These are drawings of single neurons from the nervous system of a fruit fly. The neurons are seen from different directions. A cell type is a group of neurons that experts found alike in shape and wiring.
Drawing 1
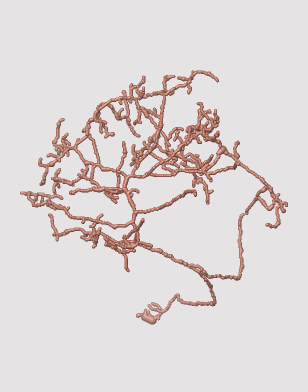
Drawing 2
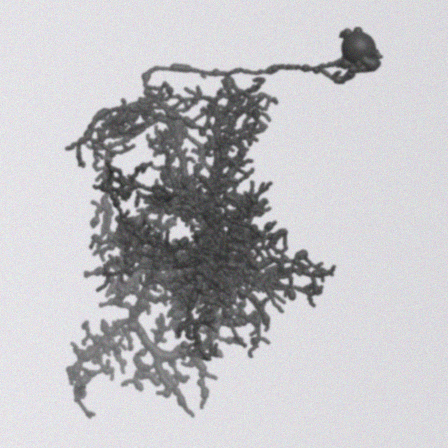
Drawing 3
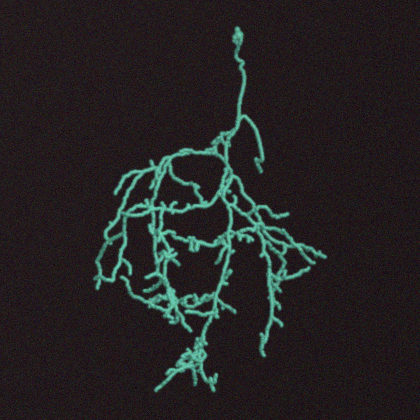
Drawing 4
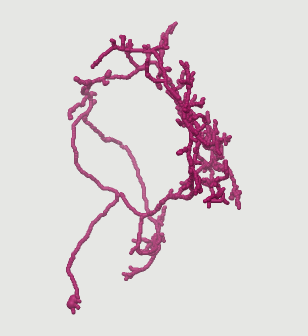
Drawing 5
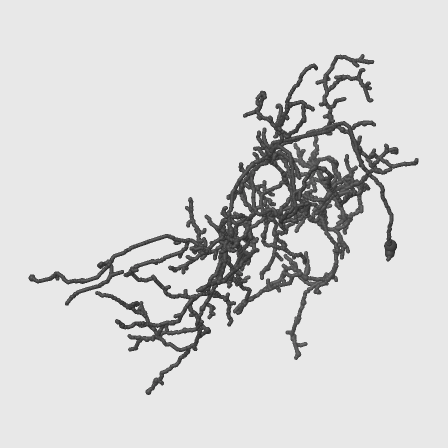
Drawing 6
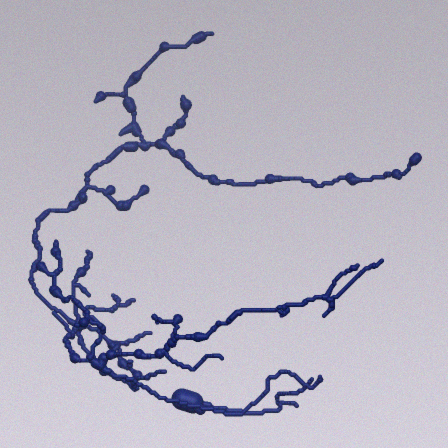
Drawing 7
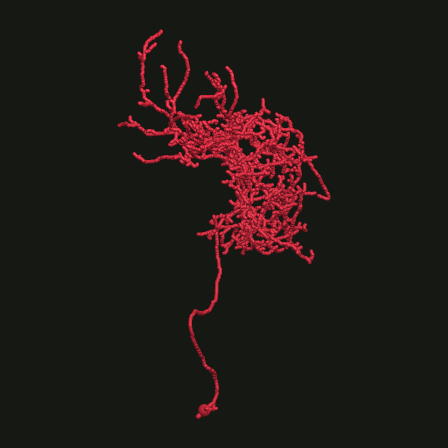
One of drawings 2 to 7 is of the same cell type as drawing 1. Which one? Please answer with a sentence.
The neuron in drawing 4 is of the same cell type.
